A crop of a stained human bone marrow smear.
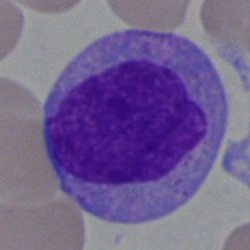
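Monocyte, the central cell of a stained human bone marrow smear. First, the outline is round and smooth. Next, the nucleus sits toward the left, leaving a wider band of cytoplasm on the right and below. Then the chromatin: deep purple and finely stippled rather than coarsely clumped. Last, the cytoplasm forms a moderate pale lavender-blue rim, a little deeper blue at the outer edge.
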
